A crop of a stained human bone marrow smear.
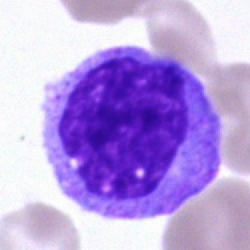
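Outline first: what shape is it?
Roughly round, with a slightly ragged edge.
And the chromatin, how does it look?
Dark purple, with patchy lighter areas rather than evenly smooth.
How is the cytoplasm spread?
As a moderate rim, wider on the right and lower side than on the upper left.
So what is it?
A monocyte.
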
